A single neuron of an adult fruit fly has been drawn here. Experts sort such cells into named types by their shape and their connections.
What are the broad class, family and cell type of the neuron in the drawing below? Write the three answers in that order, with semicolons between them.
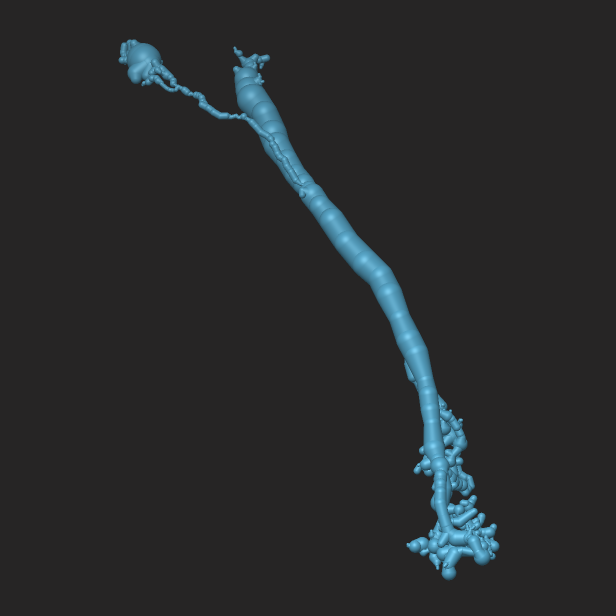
visual projection neuron; OCG; OCG01d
